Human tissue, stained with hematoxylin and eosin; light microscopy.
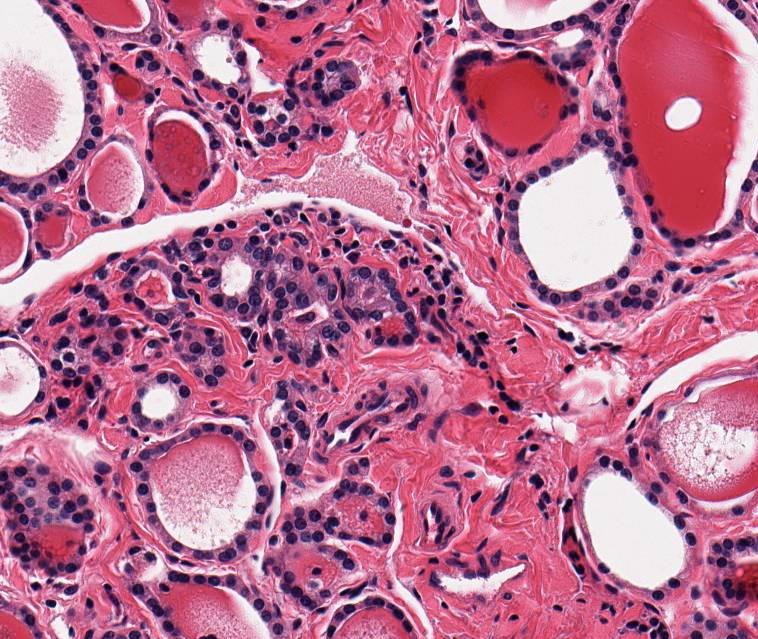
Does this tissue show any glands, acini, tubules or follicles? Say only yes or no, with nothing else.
Yes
